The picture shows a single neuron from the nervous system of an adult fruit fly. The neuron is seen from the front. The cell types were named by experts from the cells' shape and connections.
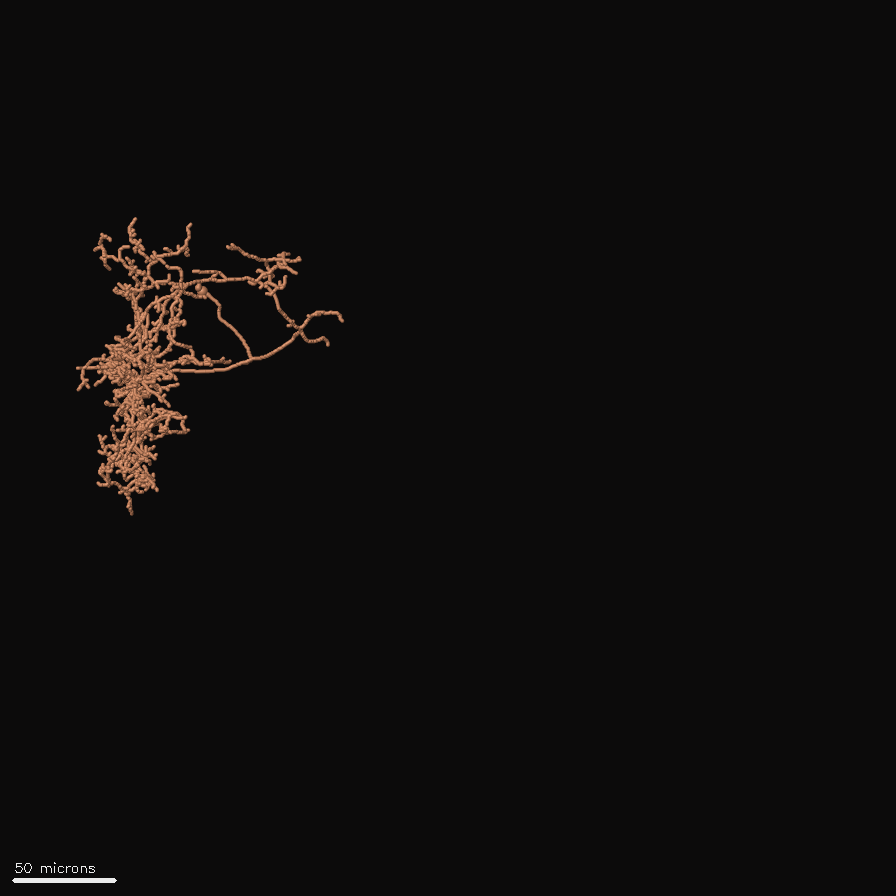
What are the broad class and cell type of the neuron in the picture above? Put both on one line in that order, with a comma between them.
central-brain intrinsic neuron, AVLP474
